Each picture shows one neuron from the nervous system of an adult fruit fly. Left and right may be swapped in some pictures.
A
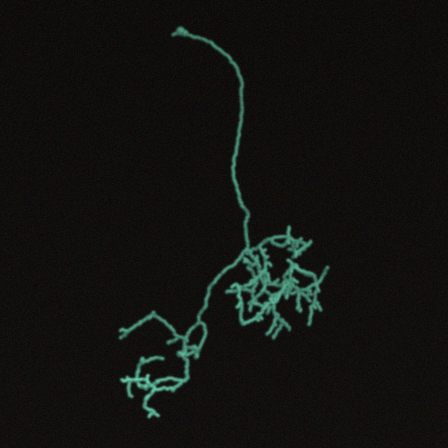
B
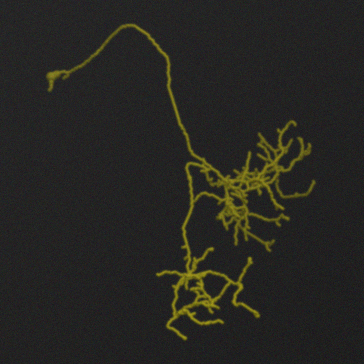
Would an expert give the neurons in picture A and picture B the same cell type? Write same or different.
different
